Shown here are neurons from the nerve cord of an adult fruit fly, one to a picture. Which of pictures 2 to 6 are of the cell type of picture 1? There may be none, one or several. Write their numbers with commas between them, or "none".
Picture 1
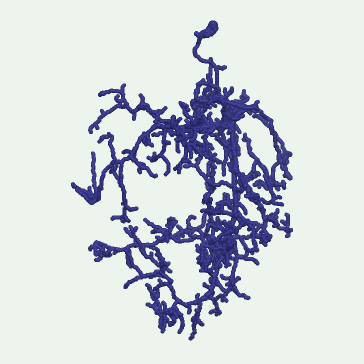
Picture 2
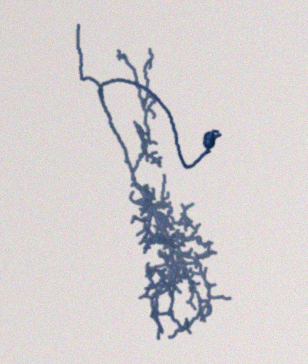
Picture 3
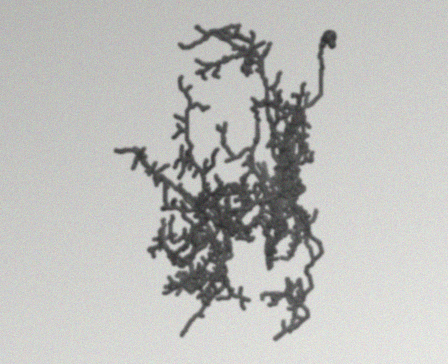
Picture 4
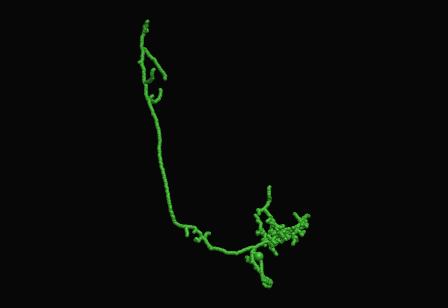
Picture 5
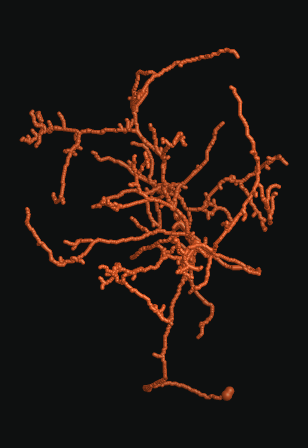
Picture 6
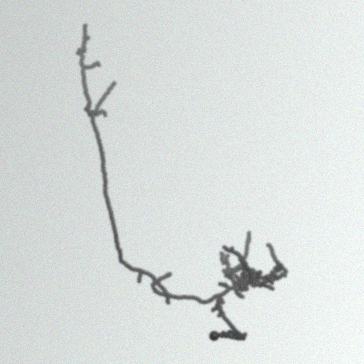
3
